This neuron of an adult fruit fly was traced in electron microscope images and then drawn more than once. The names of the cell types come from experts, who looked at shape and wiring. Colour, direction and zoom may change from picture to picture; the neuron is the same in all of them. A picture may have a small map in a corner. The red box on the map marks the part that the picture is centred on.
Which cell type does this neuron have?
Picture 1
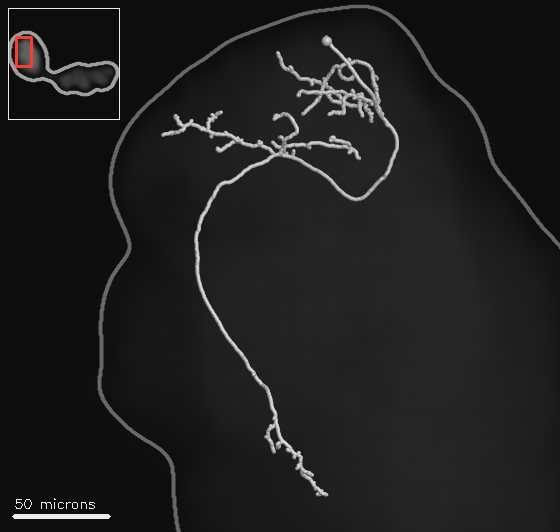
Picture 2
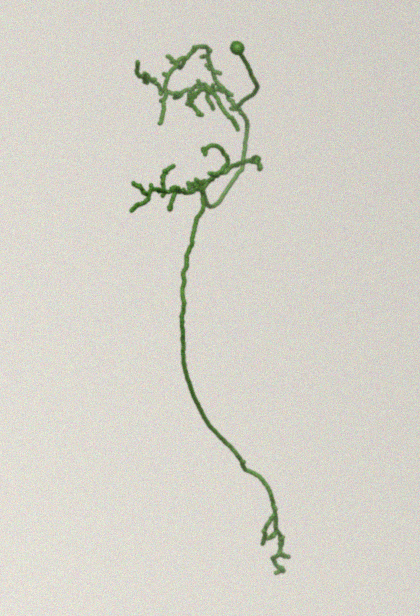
CB2123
